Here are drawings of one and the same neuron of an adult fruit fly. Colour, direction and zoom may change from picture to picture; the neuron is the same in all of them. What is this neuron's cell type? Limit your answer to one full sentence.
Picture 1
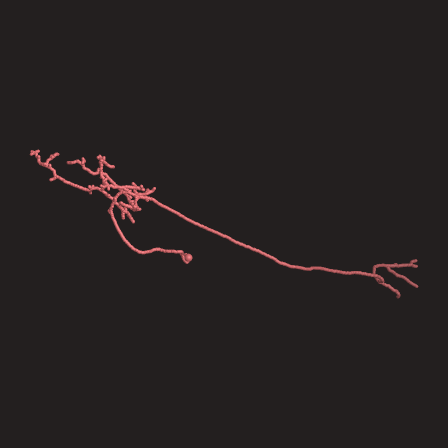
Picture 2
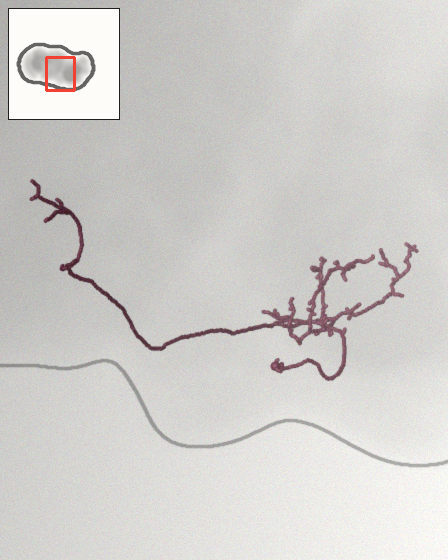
The cell type AN08B098 is the type of this neuron.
